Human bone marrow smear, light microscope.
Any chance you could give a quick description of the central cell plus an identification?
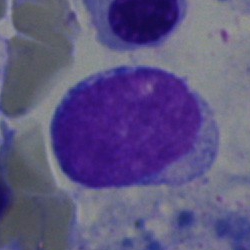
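Most of the cell is taken up by the nucleus, which lies toward the left side. Its chromatin is fine and fairly evenly stained deep purple. Pale greyish-blue cytoplasm forms a crescent, mainly on the right side of the nucleus. The cell is a blast.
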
